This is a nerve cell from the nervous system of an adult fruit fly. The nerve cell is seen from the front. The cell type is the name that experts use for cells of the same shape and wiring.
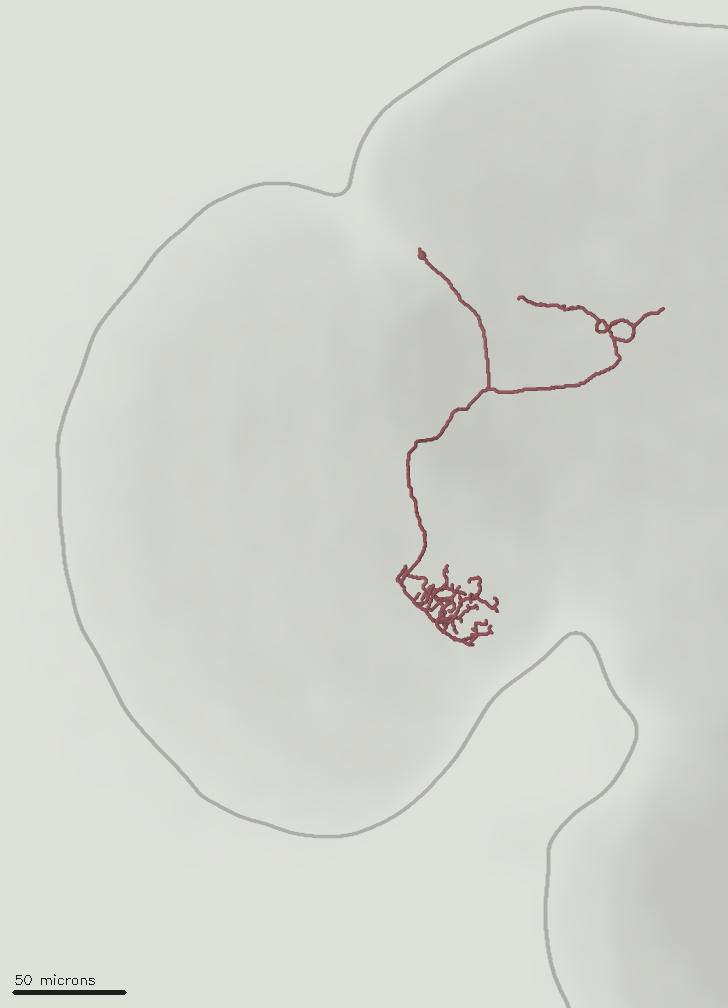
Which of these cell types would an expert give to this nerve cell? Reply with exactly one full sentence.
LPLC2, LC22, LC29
As for cell type, this nerve cell is LC29.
